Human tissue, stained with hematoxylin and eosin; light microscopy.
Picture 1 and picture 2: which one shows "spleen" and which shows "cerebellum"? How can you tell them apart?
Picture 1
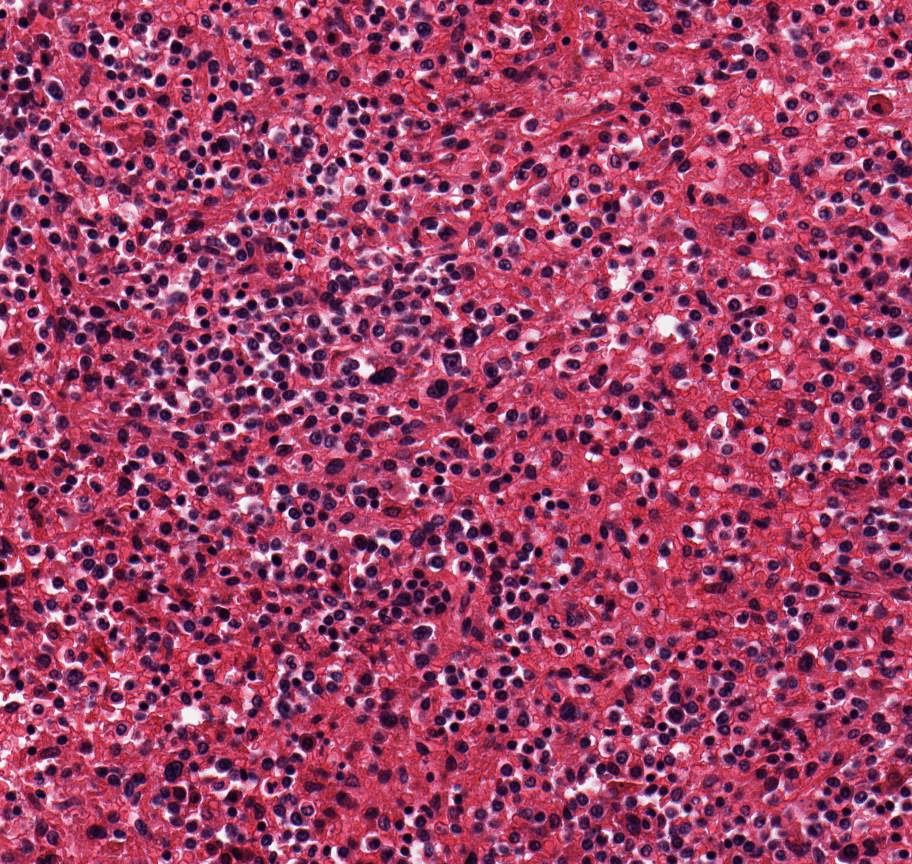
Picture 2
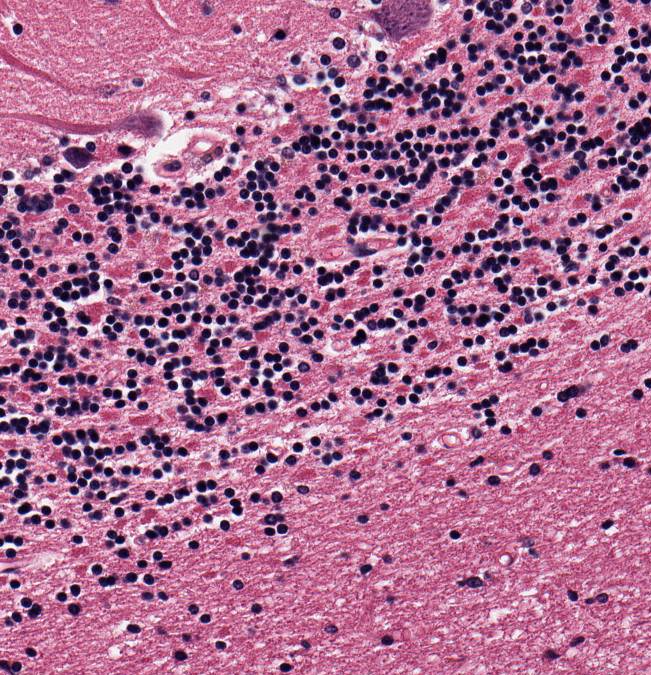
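Picture 1 corresponds to spleen, picture 2 to cerebellum. The cells of picture 1 form a diffuse, fairly even sheet over the whole field, without nodules or follicles, while in picture 2 densely packed small dark nuclei make a broad band running diagonally across the middle, from upper right to lower left. Most nuclei in picture 1 are small, round and darkly stained; those of the band in picture 2 are small, round, uniform and dark, with almost no visible cytoplasm. Between the nucleated cells of picture 1 the material is strongly pink-red throughout, whereas picture 2 has small irregular pink islands free of nuclei scattered within the band and pale pink, finely fibrillar tissue with very few nuclei in the top left corner.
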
